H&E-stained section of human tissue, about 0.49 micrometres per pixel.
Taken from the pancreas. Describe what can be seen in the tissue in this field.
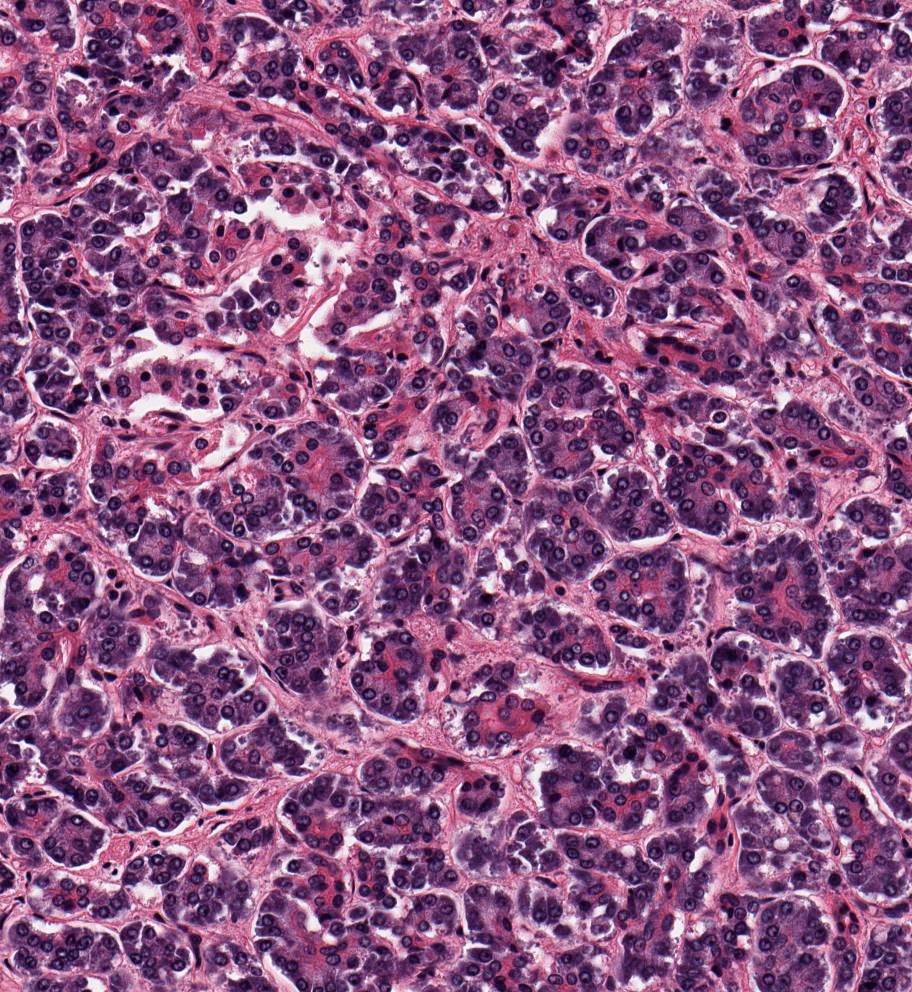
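Tightly packed epithelial cells form small rounded nests and acini throughout the field, separated by thin fibrous septa. The cells have a moderate amount of granular, purple-pink cytoplasm. Scant stroma of delicate pink collagen strands contains few spindle cells. No fat cells are present.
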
